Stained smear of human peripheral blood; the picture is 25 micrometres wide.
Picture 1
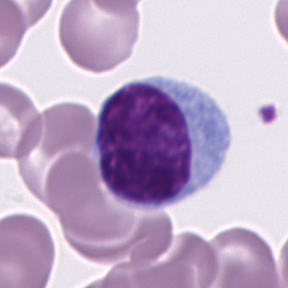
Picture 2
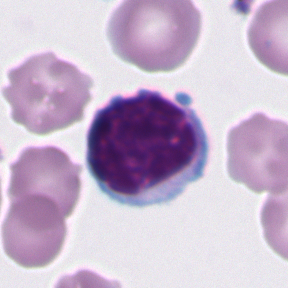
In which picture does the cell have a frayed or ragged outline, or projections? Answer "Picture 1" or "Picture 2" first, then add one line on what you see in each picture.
Picture 2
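What picture 1 shows: The outline of the cell is round and smooth.
What picture 2 shows: A small pale blue knob juts from the upper right edge of the cell.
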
